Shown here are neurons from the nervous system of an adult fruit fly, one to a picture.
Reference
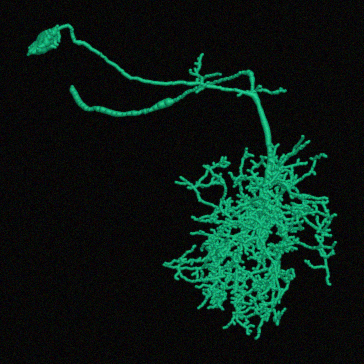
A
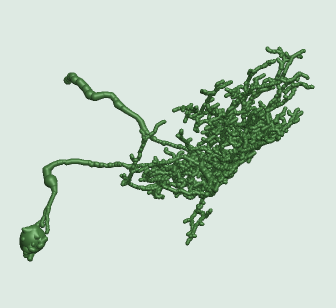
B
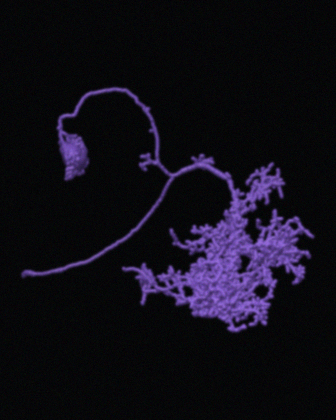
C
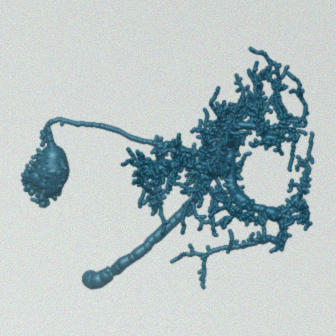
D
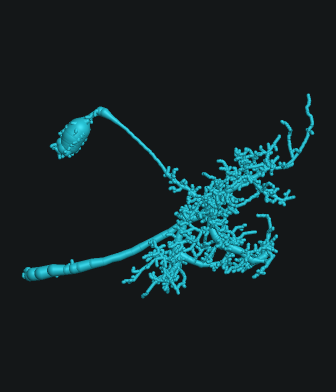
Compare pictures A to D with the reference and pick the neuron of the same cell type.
Picture B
